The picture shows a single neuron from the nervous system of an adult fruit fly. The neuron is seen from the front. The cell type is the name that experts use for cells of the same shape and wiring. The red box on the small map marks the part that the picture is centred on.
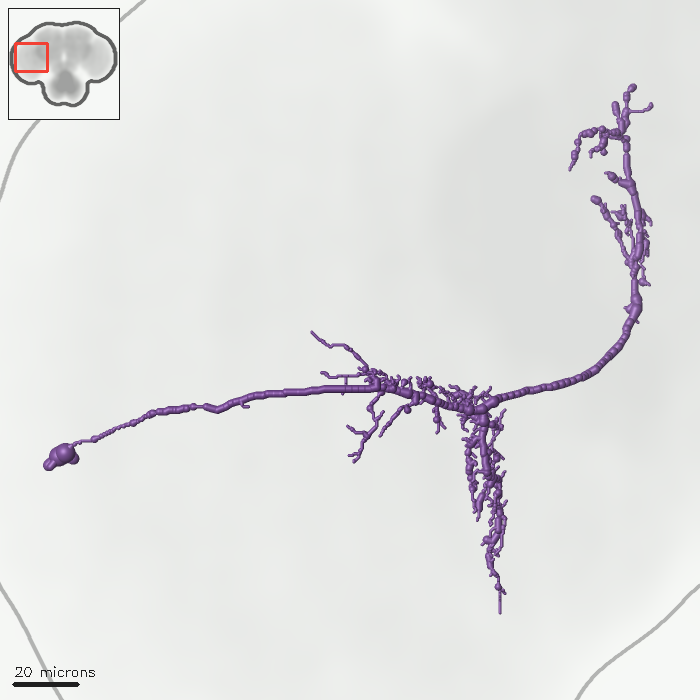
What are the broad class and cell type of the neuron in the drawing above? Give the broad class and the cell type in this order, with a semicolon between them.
visual projection neuron; aMe6a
